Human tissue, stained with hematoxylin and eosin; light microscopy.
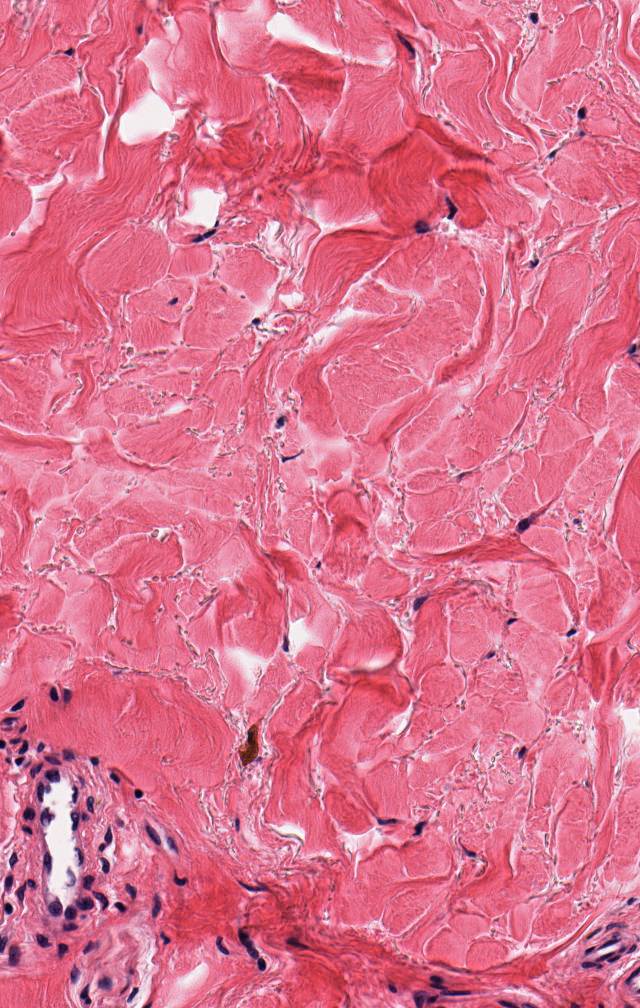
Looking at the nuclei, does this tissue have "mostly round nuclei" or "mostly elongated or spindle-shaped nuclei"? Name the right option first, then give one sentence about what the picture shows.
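Mostly elongated or spindle-shaped nuclei. Cells among the bundles are sparse, seen as a few small, dark, slender nuclei scattered between the fibres.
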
